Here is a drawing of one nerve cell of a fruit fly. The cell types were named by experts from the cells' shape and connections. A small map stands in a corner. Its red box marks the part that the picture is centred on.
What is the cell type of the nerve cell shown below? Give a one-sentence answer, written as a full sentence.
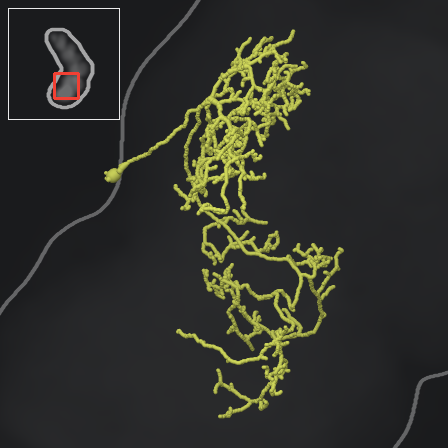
The cell type that fits this nerve cell is IB017.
